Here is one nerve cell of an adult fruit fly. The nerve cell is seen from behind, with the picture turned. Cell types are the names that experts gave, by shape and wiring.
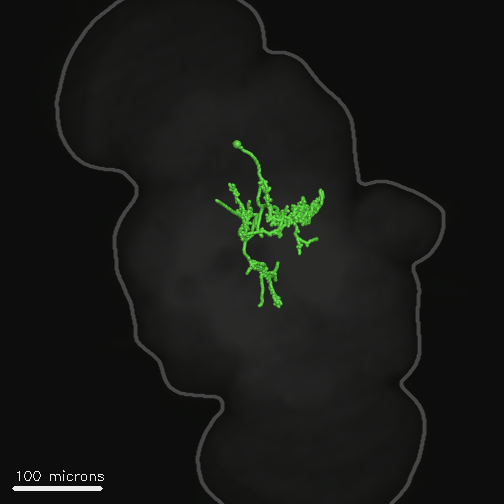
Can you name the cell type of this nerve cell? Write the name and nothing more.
IB005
